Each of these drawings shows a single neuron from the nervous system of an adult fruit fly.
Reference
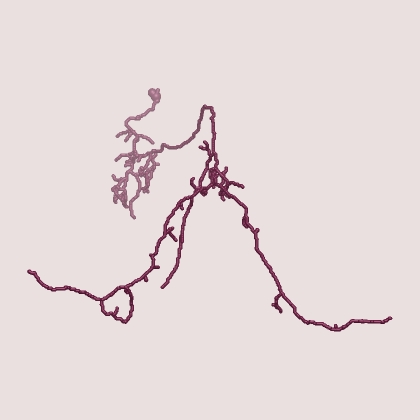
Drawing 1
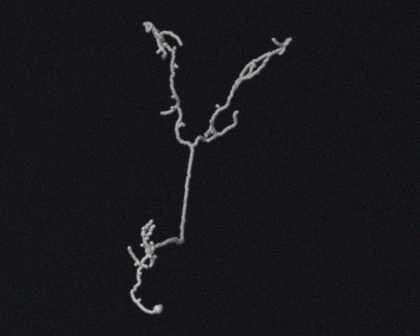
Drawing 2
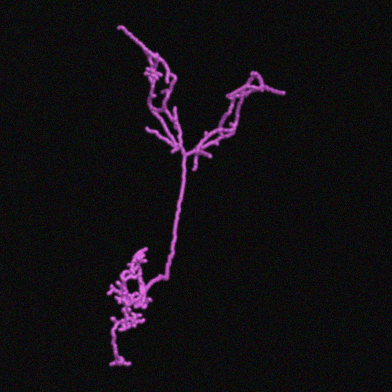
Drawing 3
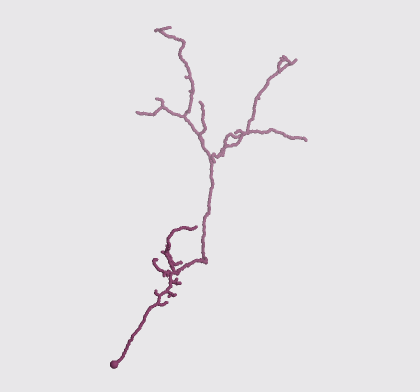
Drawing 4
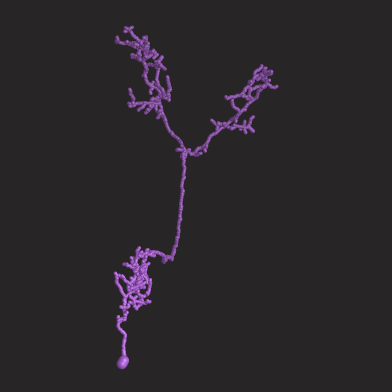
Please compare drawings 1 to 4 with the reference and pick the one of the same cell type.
Drawing 2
